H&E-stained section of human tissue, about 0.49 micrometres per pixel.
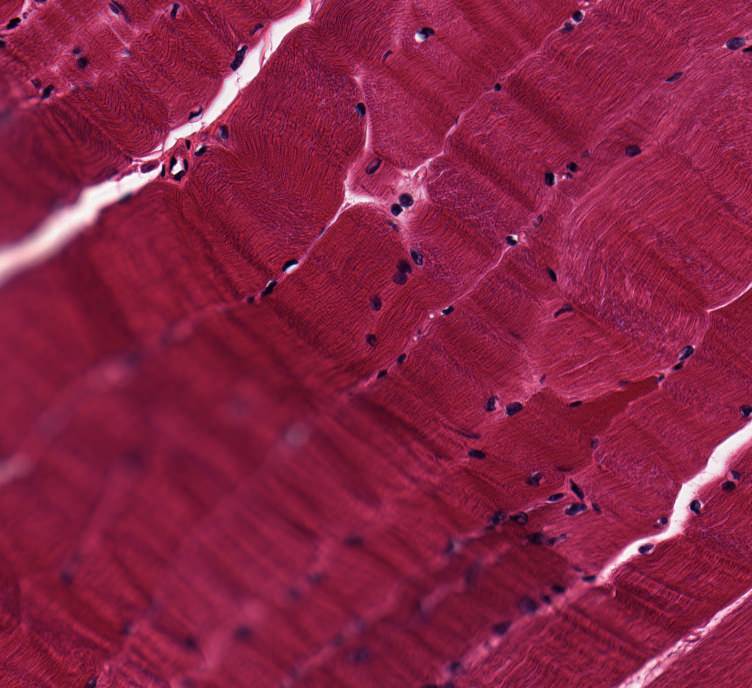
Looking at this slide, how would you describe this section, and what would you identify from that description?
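The muscle fibre cytoplasm is deep pink-red throughout, and I can make out fine striations within the fibres. Their small, dark, oval nuclei sit at the fibre edges, not in the centres. Only thin strands of connective tissue separate neighbouring fibres. This is skeletal muscle.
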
